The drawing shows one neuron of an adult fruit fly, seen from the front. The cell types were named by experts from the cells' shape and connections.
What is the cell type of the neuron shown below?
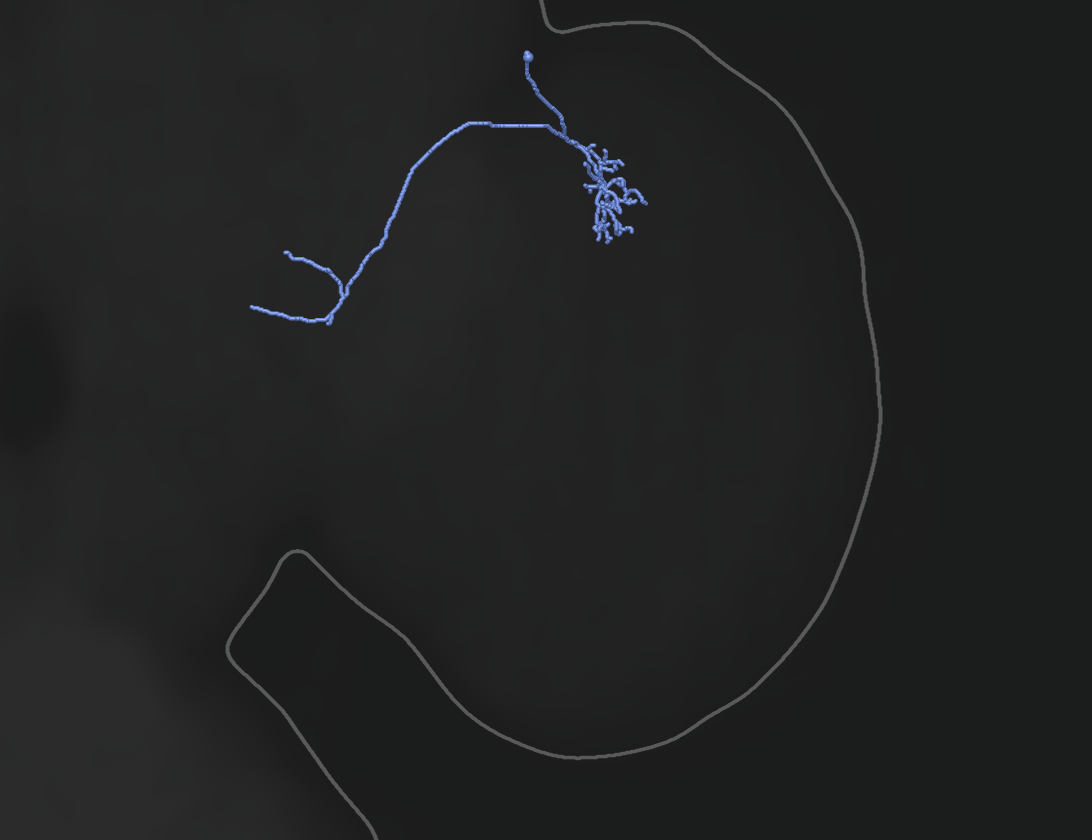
LPT100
